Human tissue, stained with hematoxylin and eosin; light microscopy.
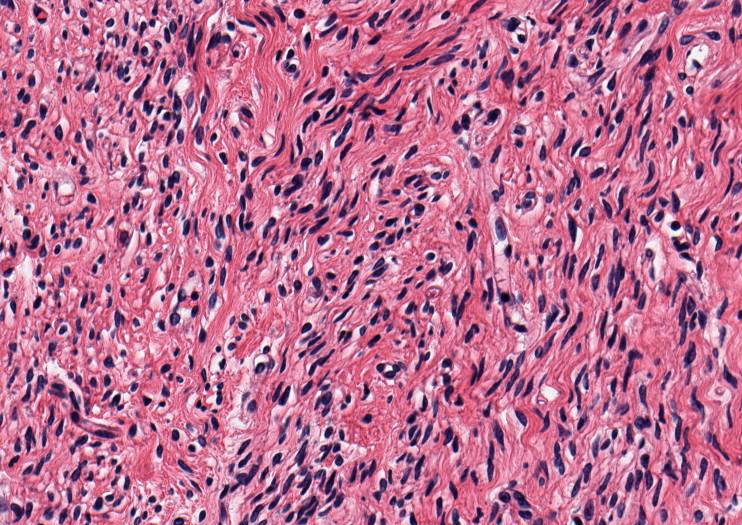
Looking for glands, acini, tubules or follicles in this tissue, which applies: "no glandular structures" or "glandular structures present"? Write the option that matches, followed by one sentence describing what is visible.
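No glandular structures. The whole field is filled by a cellular proliferation of spindle cells set in collagen, with no epithelium or glands anywhere.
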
